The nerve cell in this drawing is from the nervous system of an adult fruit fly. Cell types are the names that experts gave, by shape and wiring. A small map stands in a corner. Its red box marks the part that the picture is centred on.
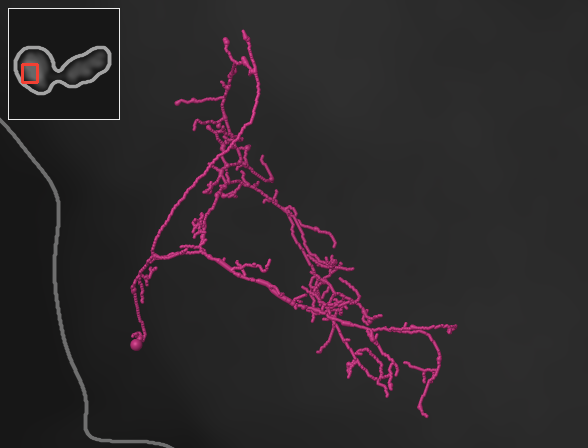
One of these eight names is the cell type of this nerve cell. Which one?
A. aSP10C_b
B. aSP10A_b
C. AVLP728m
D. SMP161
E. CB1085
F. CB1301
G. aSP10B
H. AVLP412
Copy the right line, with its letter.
A. aSP10C_b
